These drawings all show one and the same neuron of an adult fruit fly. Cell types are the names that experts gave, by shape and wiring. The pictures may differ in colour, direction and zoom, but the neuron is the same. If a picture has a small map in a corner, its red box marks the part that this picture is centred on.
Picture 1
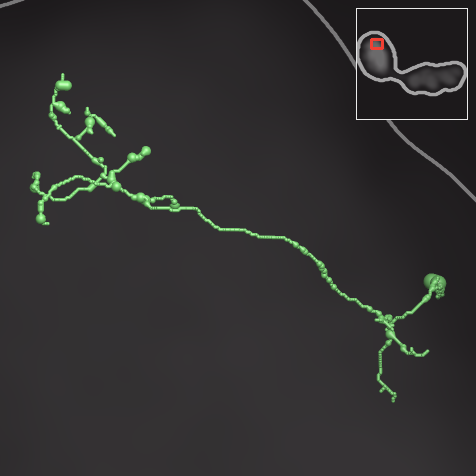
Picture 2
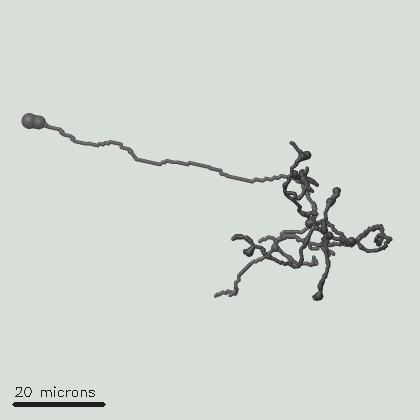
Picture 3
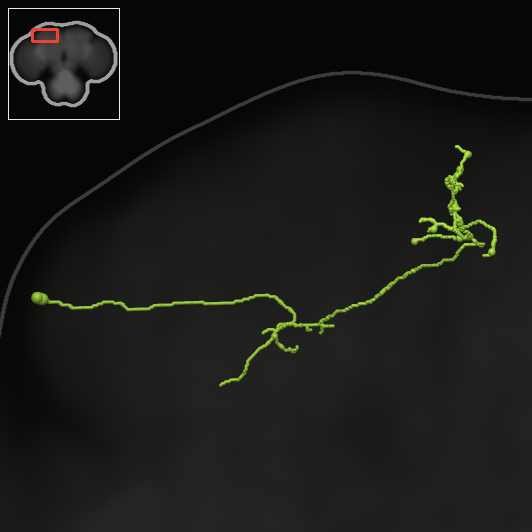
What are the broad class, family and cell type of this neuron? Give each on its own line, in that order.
central-brain intrinsic neuron
hemilineage DL2_dorsal
LHPV5g2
